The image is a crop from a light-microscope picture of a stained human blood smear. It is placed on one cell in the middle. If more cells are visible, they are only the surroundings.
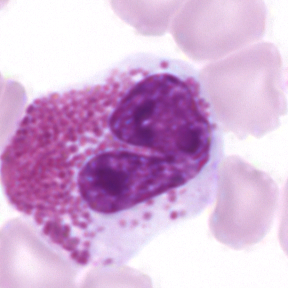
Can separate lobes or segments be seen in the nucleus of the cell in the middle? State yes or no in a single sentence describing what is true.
Yes, the nucleus of the cell is not one mass but distinct lobes.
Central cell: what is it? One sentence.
The cell around which this crop is centred is an eosinophil.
